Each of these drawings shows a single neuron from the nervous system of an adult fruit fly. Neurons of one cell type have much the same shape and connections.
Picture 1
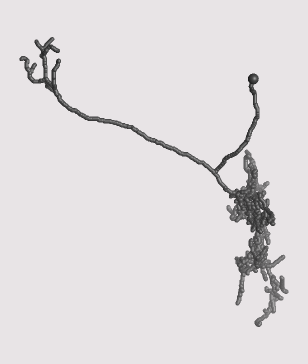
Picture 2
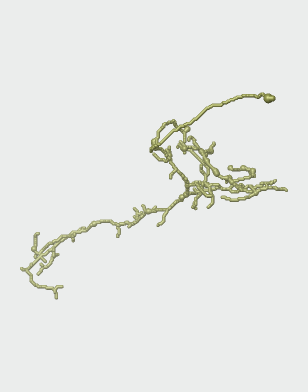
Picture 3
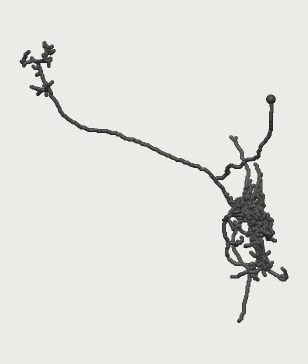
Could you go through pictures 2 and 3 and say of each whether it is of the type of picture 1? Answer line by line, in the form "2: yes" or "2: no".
2: no
3: yes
